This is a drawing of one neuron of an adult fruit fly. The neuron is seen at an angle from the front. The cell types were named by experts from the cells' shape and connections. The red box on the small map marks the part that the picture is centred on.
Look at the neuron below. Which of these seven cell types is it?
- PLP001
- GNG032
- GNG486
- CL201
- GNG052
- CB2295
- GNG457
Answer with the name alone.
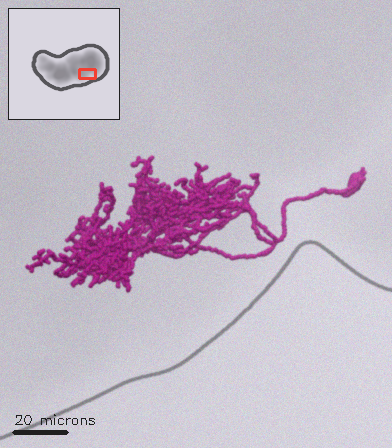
GNG032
